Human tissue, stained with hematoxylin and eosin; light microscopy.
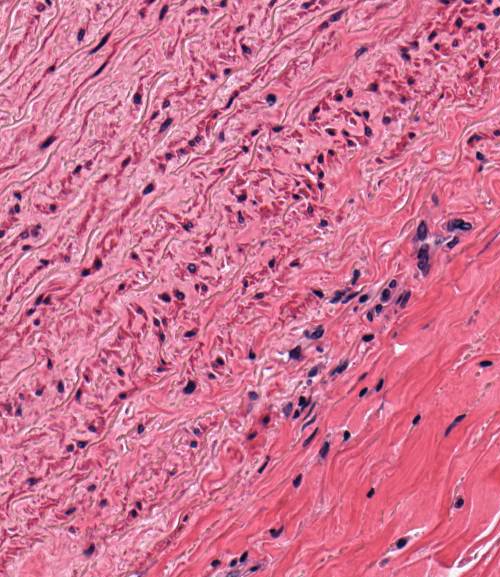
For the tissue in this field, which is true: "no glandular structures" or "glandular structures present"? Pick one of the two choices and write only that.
No glandular structures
